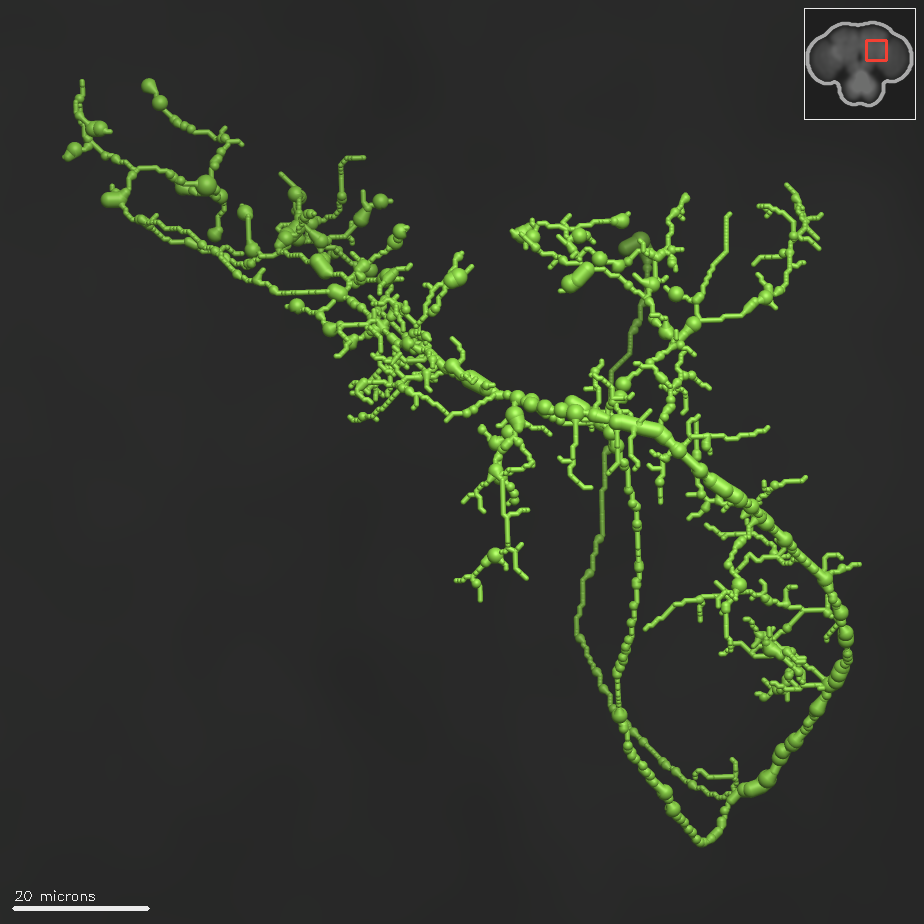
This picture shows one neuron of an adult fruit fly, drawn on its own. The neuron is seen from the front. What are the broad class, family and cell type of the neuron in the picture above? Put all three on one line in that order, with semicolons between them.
central-brain intrinsic neuron; hemilineage VLPp1; CB1714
